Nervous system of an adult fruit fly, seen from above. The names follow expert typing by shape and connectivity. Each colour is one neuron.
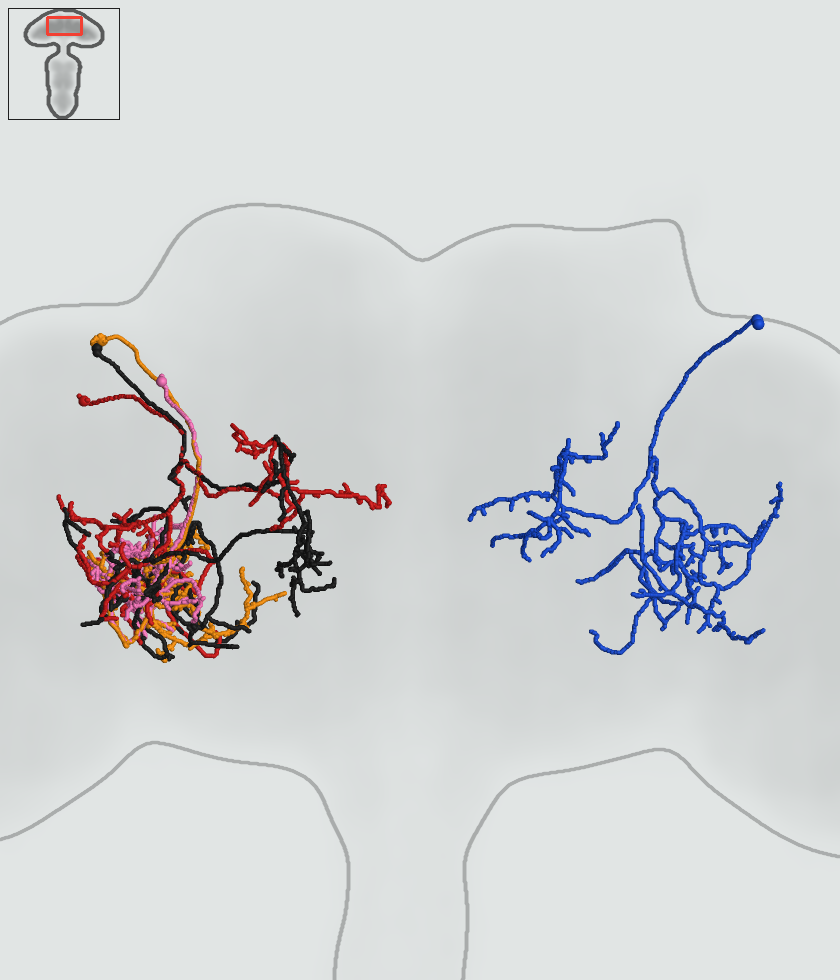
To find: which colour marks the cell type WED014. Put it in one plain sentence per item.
The colour is red.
